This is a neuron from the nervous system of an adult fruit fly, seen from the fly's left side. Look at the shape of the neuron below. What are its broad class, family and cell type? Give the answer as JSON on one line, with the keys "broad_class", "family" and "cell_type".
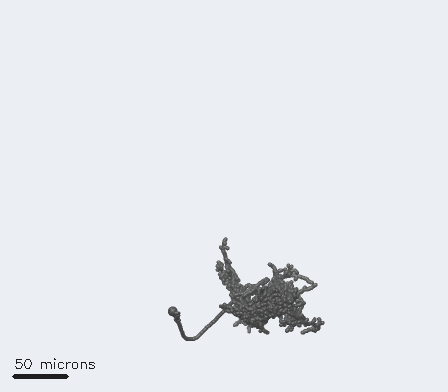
{"broad_class": "central-brain intrinsic neuron", "family": "hemilineage MD3", "cell_type": "GNG013"}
